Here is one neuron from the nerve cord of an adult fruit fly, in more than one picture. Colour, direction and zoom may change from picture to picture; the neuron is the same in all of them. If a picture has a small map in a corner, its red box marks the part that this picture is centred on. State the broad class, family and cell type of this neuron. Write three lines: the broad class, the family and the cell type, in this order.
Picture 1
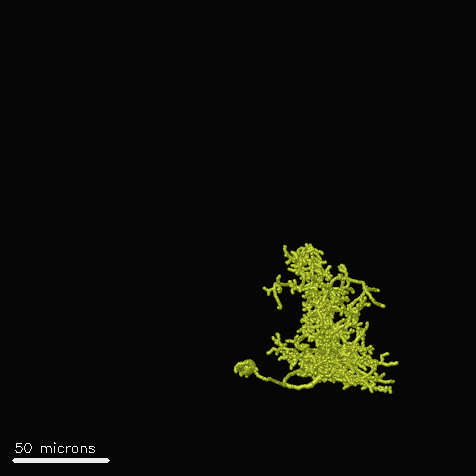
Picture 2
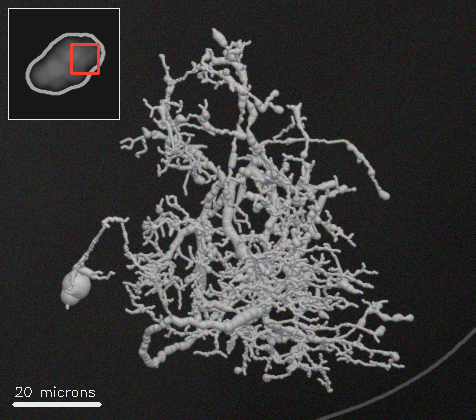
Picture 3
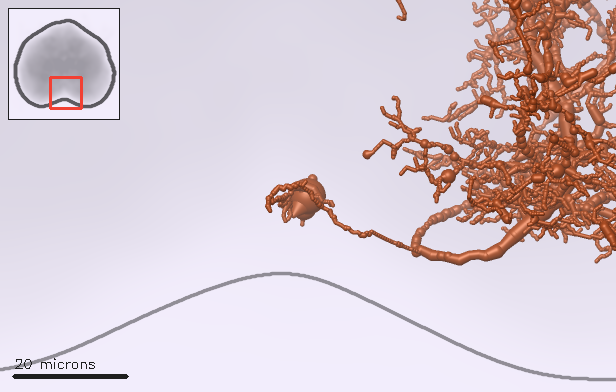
nerve-cord intrinsic neuron
hemilineage 13B
IN13B009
